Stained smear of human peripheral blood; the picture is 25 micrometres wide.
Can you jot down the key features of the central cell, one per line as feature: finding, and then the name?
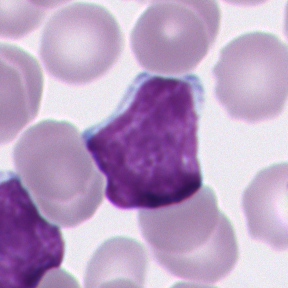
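Nucleus: a single unlobed mass
Cytoplasm: a thin rim visible along the top and left edges
Colour: the little cytoplasm that shows is pale blue
Tags: small frayed cytoplasmic tags at the two upper corners
Cell type: typical lymphocyte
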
